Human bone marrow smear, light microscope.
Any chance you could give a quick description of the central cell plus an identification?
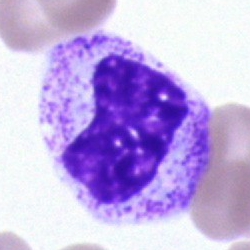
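An indentation runs along the left border of an irregular nucleus with coarsely clumped, dark purple chromatin. Fine purple granules are scattered throughout pale lilac-blue cytoplasm. This is a band neutrophil.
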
